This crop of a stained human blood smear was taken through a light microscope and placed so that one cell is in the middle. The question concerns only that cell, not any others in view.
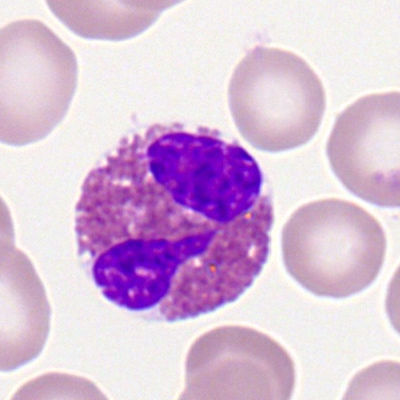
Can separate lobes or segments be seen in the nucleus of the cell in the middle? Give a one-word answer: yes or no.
Yes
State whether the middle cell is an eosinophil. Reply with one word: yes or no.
yes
